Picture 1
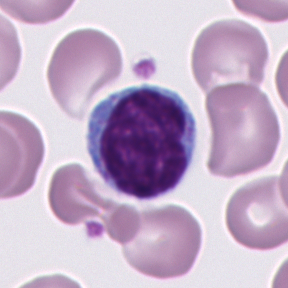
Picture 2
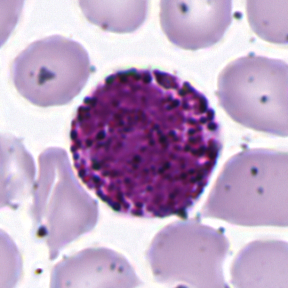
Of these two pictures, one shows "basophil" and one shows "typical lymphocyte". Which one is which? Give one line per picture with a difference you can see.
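Picture 1 shows a typical lymphocyte: No granules are visible in the cytoplasm.
Picture 2 shows a basophil: The cell is crowded with coarse dark purple granules.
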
